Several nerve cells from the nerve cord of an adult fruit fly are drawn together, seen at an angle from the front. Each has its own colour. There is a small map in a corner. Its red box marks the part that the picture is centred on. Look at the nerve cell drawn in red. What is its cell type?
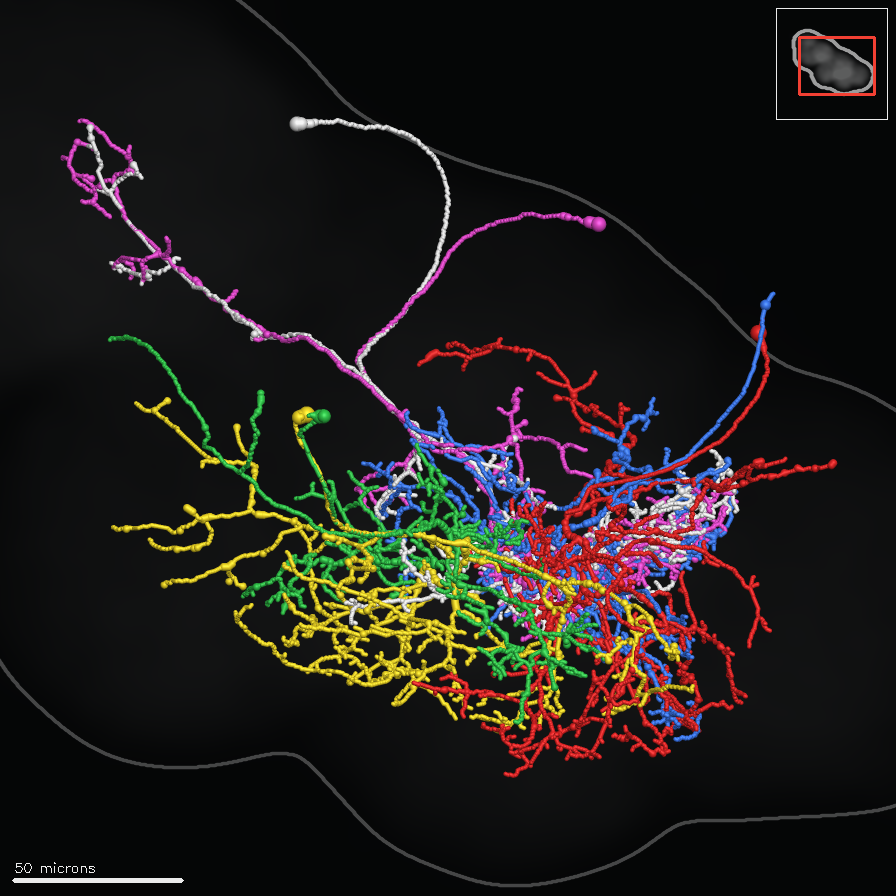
IN11A009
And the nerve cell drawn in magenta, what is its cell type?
IN11A022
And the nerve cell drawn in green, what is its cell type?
IN11A030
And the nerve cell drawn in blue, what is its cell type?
IN11A020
